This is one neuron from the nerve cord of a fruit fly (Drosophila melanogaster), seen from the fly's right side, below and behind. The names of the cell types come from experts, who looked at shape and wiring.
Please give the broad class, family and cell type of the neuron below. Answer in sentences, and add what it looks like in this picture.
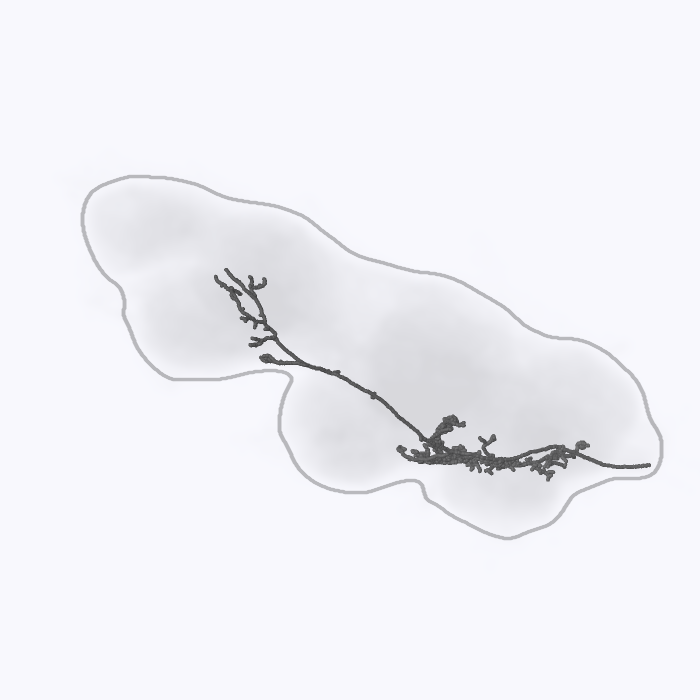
It is an ascending neuron. The family is hemilineage 17A. The cell type is AN17A047. As drawn here it is wider than it is tall.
